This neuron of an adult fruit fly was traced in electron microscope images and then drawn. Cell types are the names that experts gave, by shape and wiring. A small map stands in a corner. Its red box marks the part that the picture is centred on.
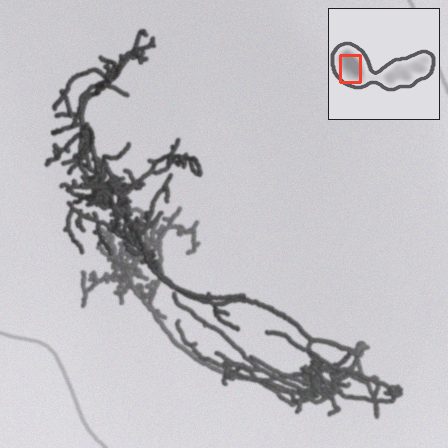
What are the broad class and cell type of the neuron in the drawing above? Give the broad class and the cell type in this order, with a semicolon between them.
central-brain intrinsic neuron; AVLP608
